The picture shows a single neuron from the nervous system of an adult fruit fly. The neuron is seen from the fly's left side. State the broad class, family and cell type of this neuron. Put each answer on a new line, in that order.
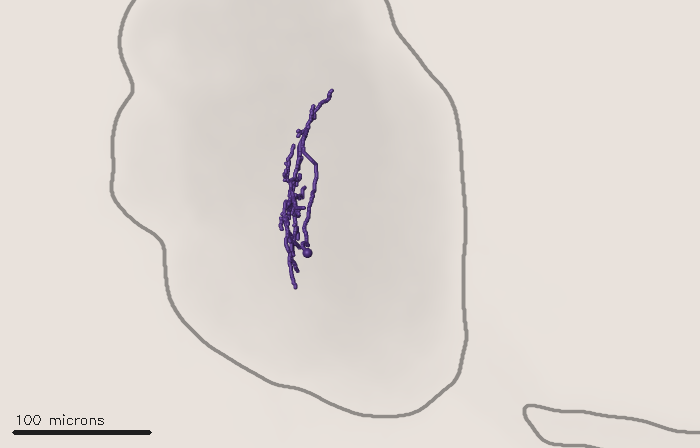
optic-lobe intrinsic neuron
Cm
Cm20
